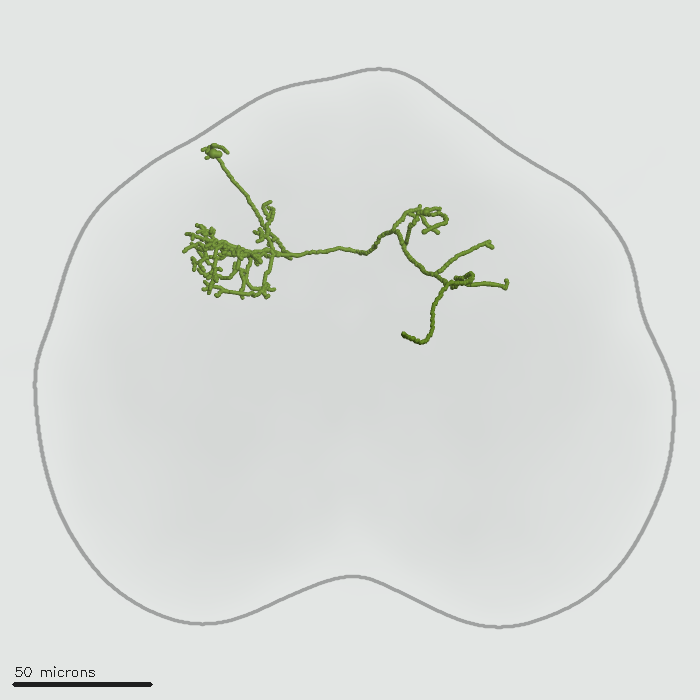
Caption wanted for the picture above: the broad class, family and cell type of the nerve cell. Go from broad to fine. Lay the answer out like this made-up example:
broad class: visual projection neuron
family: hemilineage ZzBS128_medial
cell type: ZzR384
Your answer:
broad class: ascending neuron
family: hemilineage 19B
cell type: AN19B079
